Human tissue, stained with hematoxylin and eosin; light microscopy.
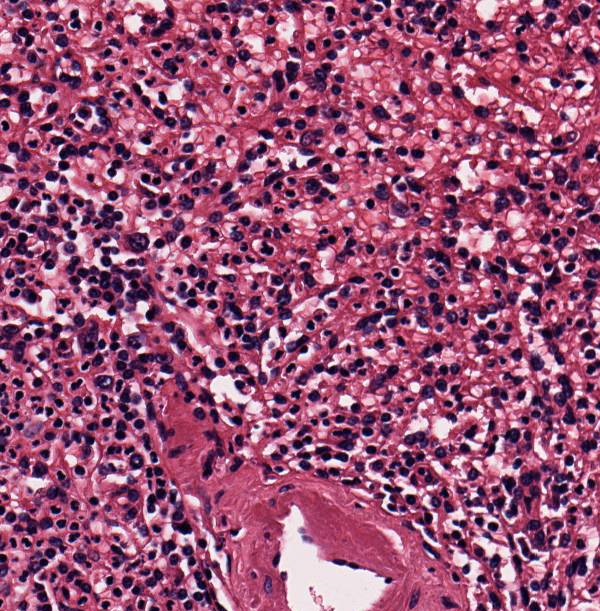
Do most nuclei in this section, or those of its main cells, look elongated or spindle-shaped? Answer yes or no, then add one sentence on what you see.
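No. Most nuclei are small, round and darkly stained.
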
